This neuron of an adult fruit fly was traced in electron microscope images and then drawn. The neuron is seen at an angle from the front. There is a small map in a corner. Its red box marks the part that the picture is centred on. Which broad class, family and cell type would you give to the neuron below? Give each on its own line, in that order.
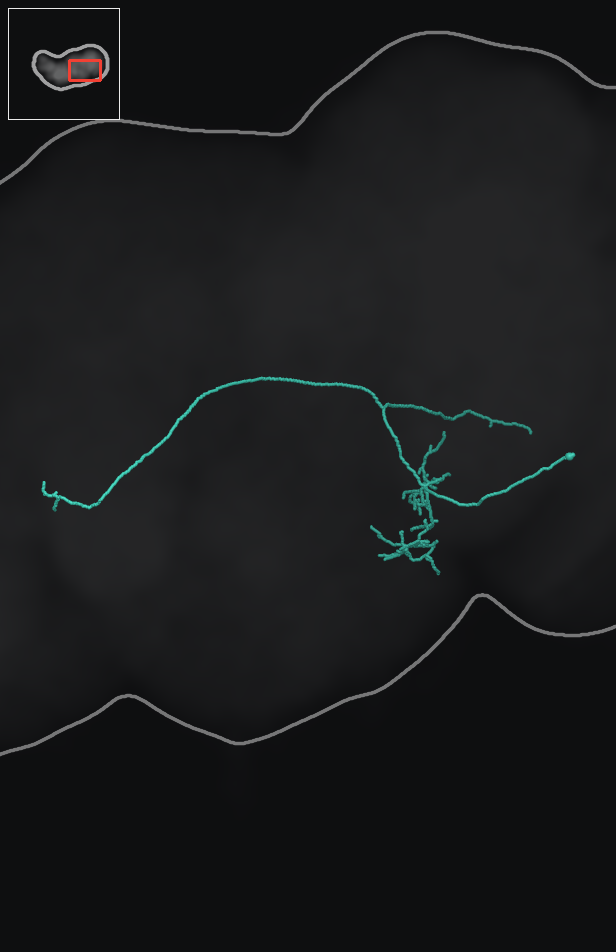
central-brain intrinsic neuron
hemilineage ALl1_ventral
CB2558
